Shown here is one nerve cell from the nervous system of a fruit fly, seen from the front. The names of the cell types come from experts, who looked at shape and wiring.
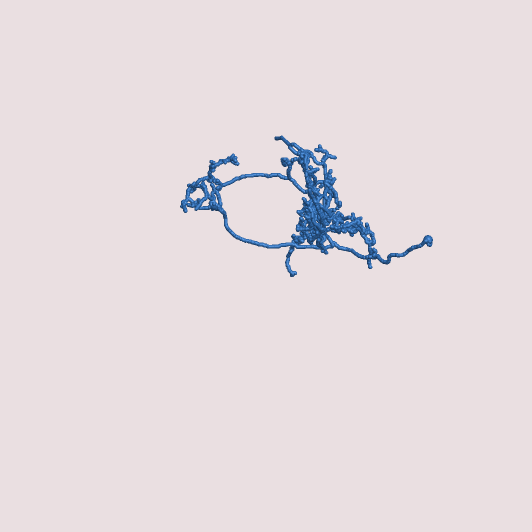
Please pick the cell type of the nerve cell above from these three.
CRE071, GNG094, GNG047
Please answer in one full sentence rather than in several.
The nerve cell is categorized under cell type CRE071.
